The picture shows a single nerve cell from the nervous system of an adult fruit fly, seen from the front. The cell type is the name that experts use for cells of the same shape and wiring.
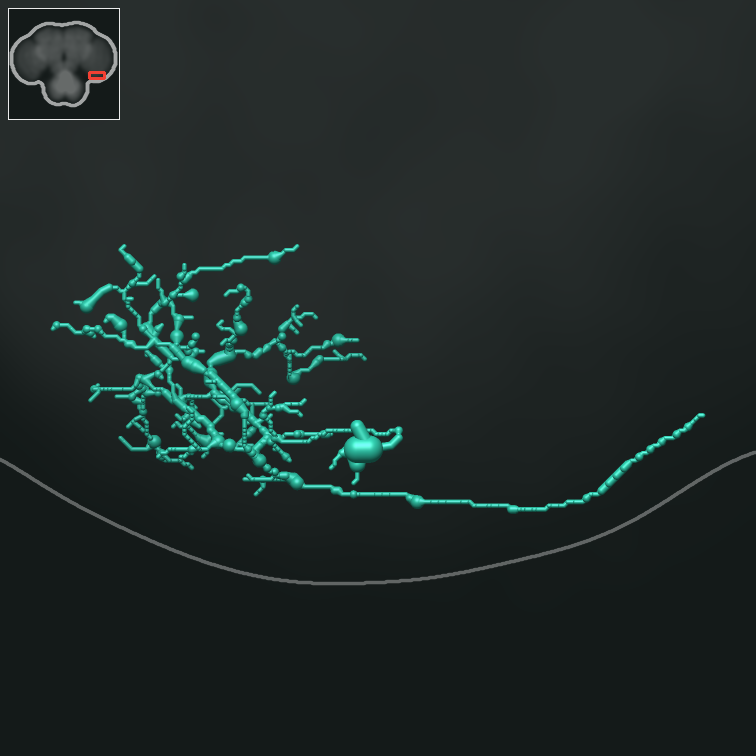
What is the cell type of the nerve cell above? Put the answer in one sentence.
The cell type is Lawf1.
